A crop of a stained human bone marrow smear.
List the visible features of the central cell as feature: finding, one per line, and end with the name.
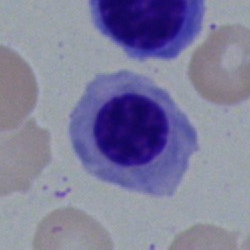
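Cytoplasm: a broad rim all the way round the nucleus
Colour: pale blue
Granules: none seen
Nucleoli: none visible
Cell: erythroblast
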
